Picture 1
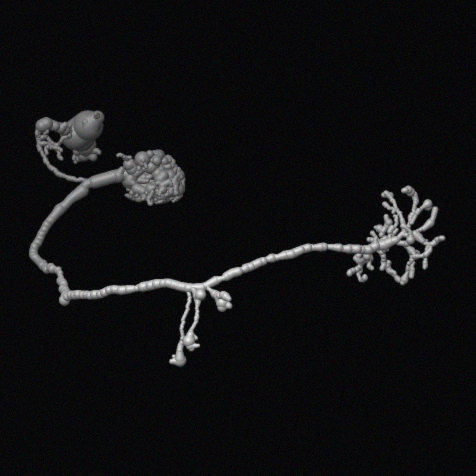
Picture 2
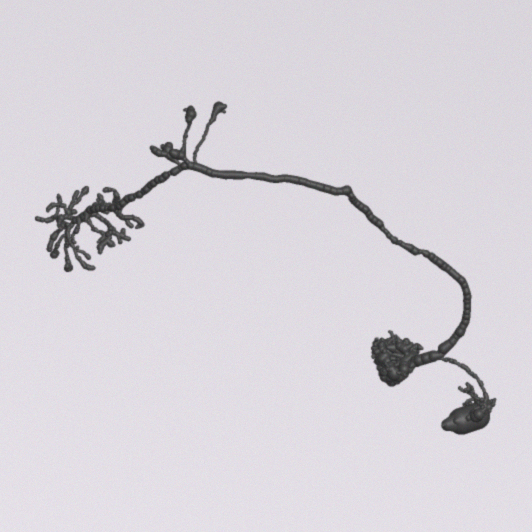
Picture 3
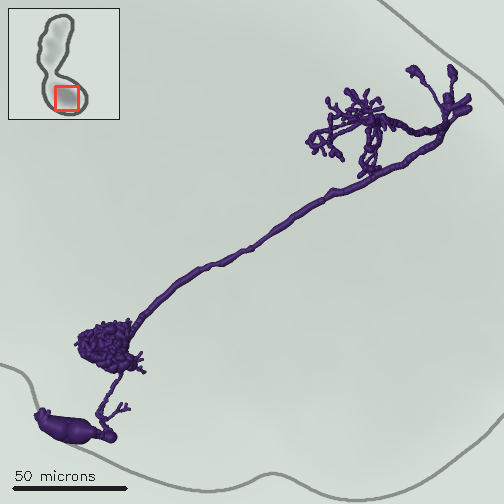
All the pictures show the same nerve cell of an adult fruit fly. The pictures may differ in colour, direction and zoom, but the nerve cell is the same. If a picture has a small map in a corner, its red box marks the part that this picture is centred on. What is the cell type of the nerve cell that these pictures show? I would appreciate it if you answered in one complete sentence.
To this nerve cell applies the cell type name VL2a_adPN.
